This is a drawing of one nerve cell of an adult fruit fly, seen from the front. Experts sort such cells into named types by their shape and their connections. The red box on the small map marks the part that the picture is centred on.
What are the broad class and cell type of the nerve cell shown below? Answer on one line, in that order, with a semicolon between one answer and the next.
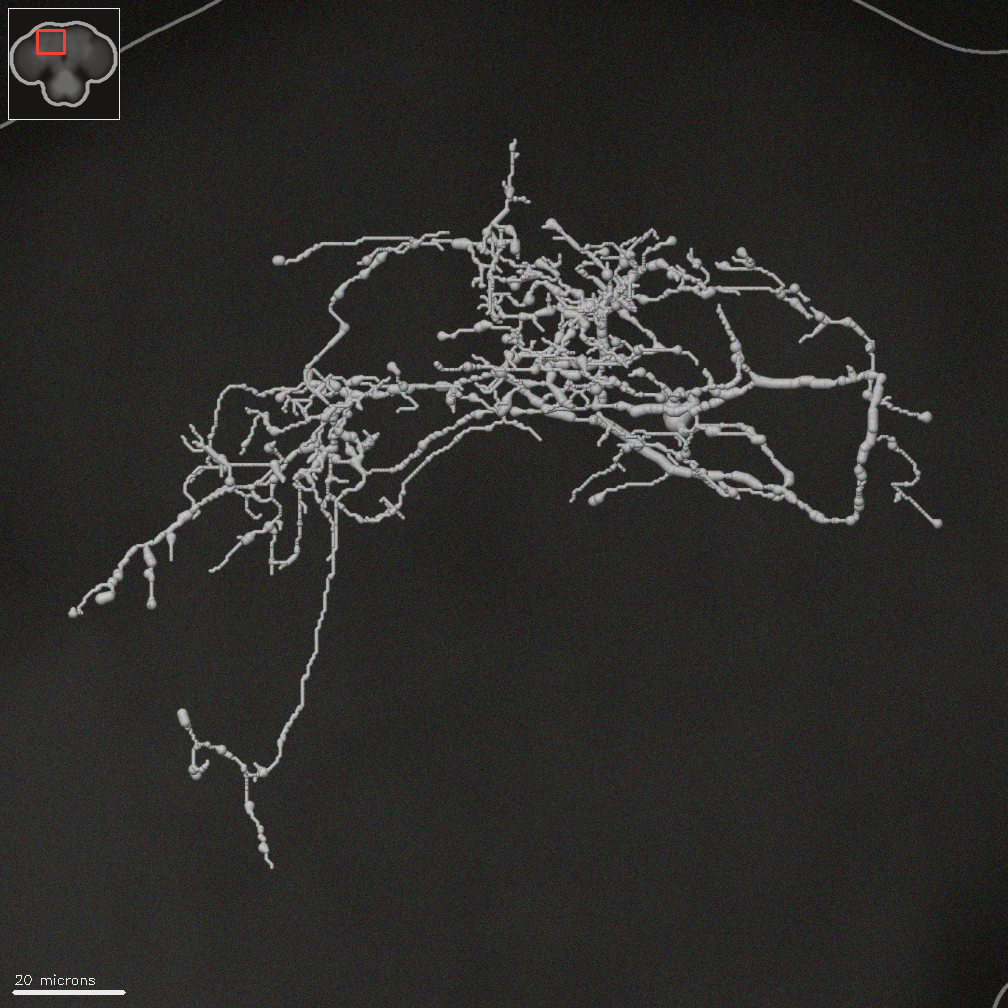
central-brain intrinsic neuron; CL234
